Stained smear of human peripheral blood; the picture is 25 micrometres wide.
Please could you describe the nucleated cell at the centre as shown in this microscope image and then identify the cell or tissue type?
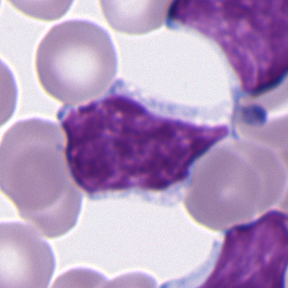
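The nucleus runs side to side, about 14 by 9 micrometres, tapering to a point at its right end. No nucleoli show. Cytoplasm is nearly colourless, just faintly bluish-grey, and the outer edge is ragged and poorly defined, worst above the nucleus. That's a typical lymphocyte.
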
